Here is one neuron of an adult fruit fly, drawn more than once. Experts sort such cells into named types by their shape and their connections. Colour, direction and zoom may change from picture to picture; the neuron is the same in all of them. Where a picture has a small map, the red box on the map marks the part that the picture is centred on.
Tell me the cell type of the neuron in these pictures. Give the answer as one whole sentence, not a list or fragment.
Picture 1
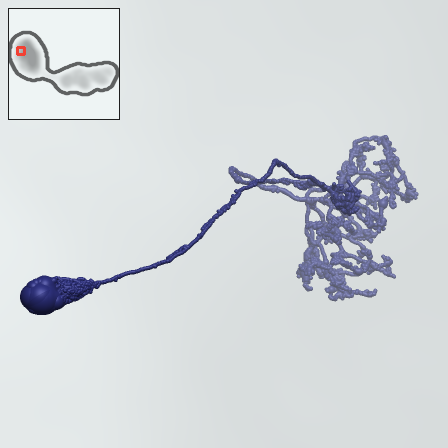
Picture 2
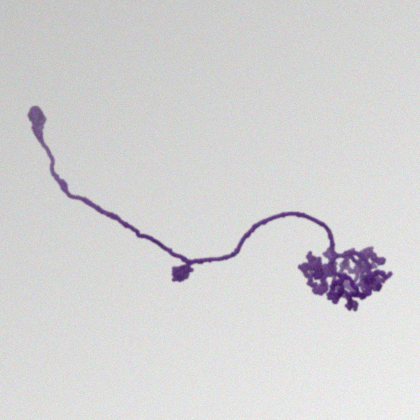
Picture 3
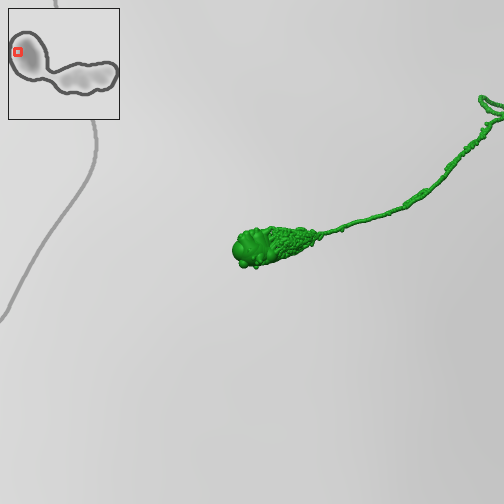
The cell type given to this neuron is ER3p_a.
